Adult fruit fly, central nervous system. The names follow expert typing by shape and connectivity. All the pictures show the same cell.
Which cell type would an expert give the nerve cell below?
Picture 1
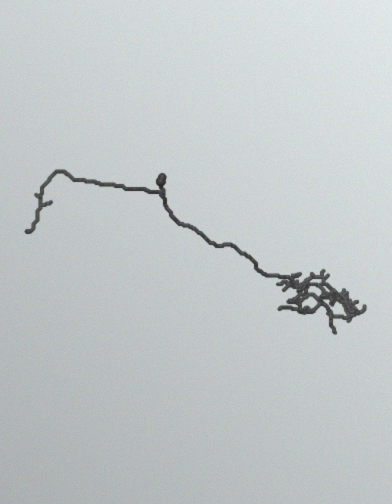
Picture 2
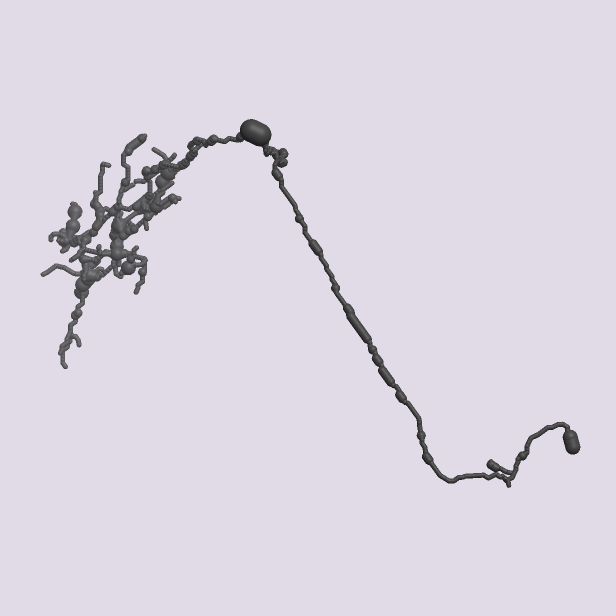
MeLo6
